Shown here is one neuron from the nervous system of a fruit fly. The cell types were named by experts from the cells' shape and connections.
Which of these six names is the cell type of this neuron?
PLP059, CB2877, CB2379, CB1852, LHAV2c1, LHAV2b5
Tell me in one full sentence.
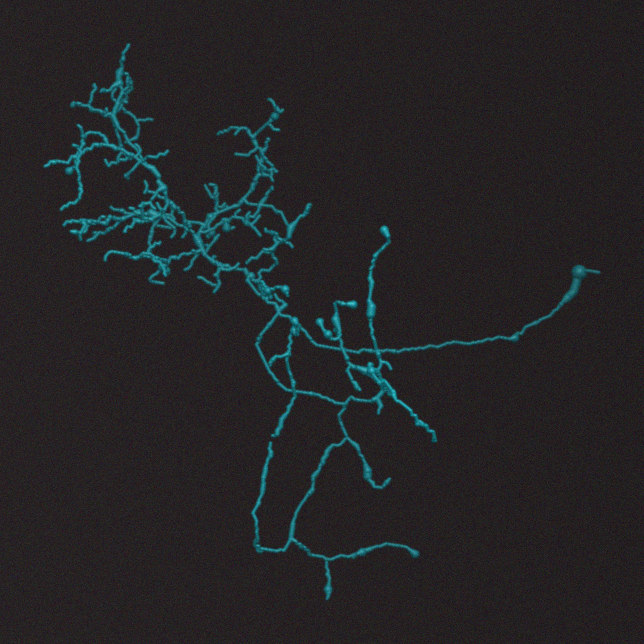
Belonging to the cell type CB2877 is this neuron.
